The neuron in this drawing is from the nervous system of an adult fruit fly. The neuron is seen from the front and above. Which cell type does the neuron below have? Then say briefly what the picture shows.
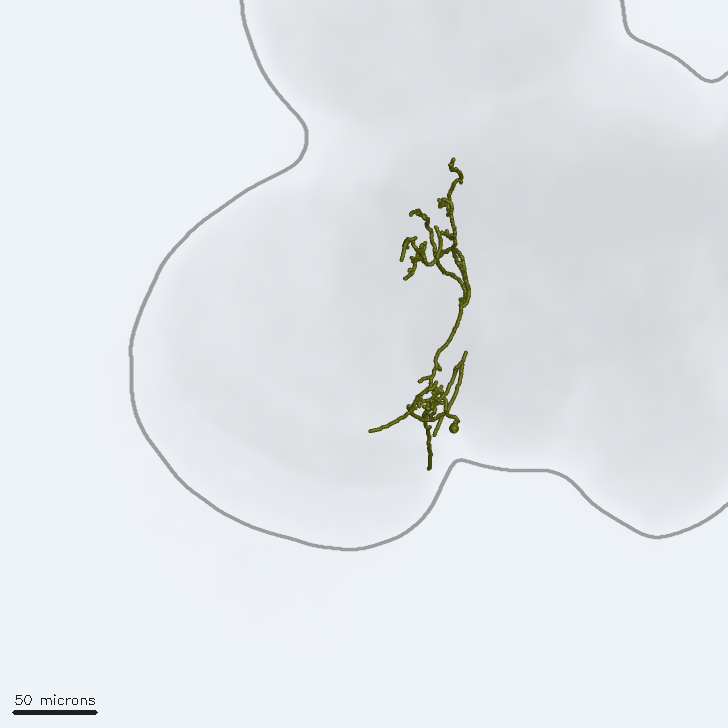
It is of cell type Lat1. It is a visual centrifugal neuron. Its cell body lies in the middle of the picture. By the scale bar it is about 190 microns tall in this view.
